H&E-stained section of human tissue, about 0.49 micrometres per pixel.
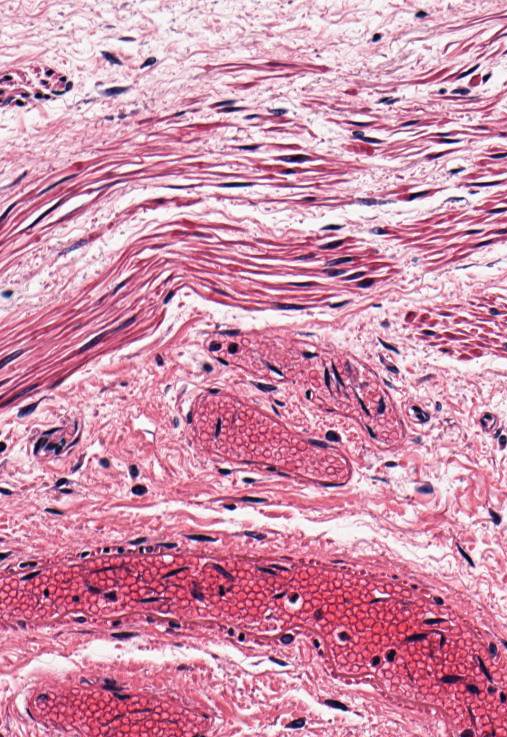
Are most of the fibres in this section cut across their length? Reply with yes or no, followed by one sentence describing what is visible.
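No. The upper half of the field is filled by wavy bundles of fibres cut lengthwise, running roughly from left to right.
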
